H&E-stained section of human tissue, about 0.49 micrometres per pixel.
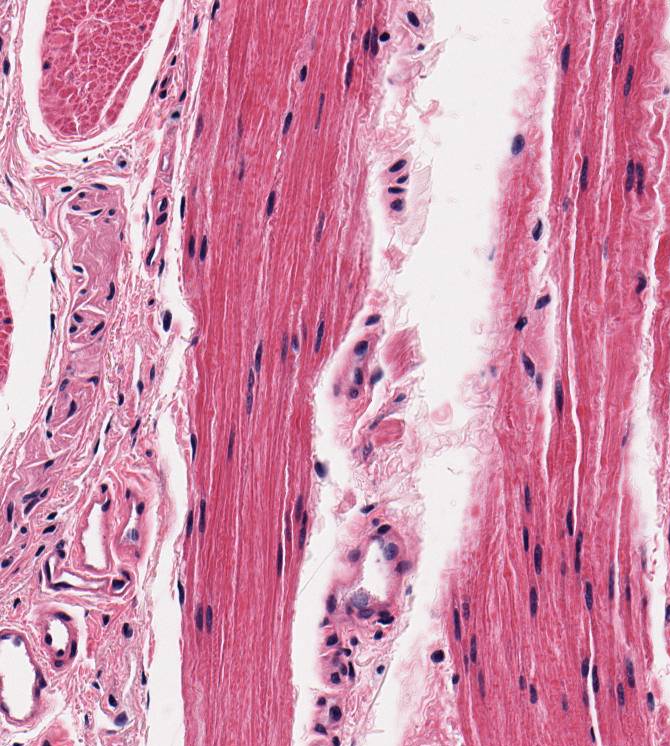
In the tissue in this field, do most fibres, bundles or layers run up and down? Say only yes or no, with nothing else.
Yes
